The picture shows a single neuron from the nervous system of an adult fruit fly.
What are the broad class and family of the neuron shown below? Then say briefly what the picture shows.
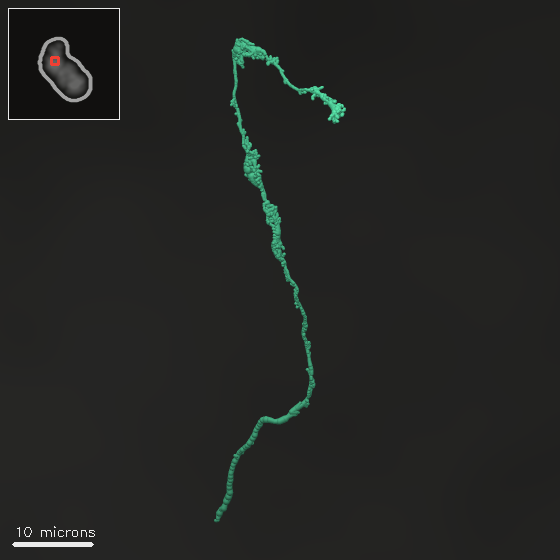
It is a photoreceptor or other optic-lobe sensory neuron. The name of its family is class visual. The drawing shows no cell body. By the scale bar it is about 60 microns tall in this view.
